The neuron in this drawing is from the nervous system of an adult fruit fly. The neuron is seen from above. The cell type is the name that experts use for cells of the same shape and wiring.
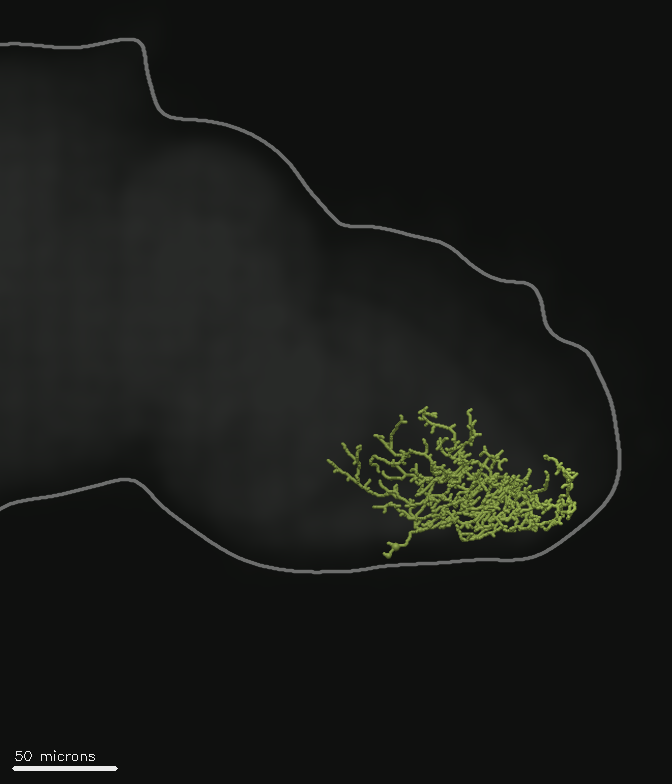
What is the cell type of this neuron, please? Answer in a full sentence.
The cell type is Dm20.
